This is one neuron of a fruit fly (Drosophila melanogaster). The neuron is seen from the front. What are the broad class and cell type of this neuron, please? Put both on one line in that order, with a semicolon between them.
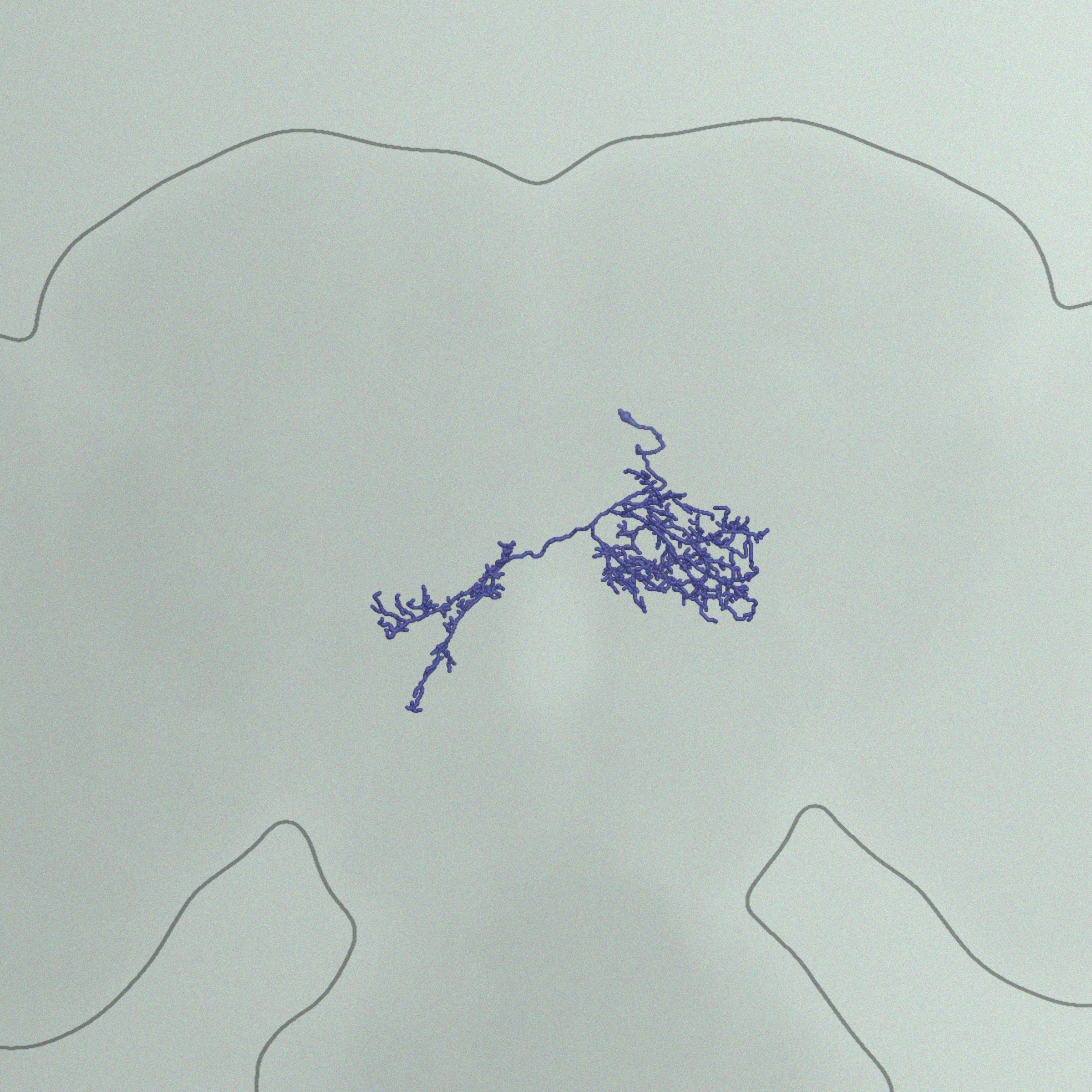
central-brain intrinsic neuron; LAL173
